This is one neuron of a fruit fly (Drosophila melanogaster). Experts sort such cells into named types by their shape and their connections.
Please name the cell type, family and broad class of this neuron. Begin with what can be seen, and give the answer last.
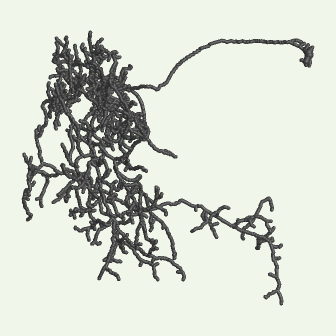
The cell body is at the upper right of the picture. Dozens of branch ends can be seen. It is of cell type LoVP91. Its family is LoVP. This is a central-brain intrinsic neuron.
